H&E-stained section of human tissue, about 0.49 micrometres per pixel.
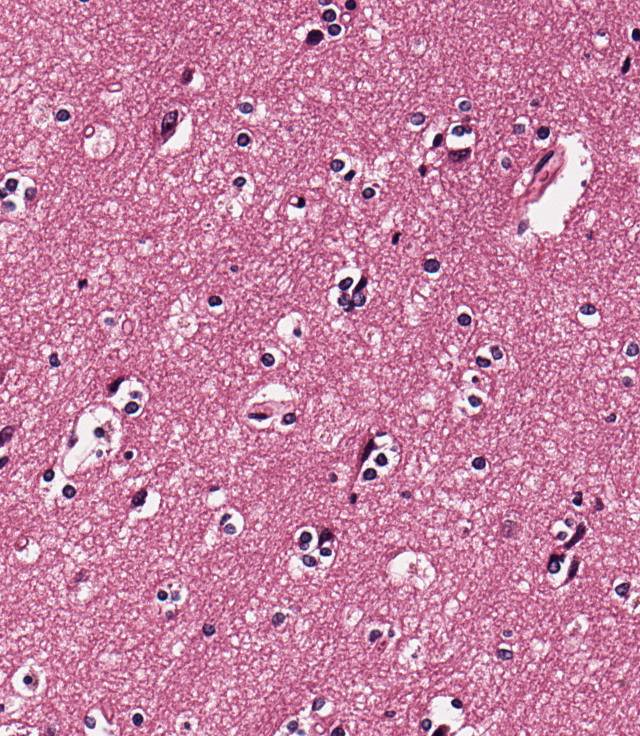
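Cerebral cortex. Most cells appear as small, round, darkly staining nuclei with little visible cytoplasm; many sit within a clear halo. In several places, such as near the centre and lower middle, two to four nuclei cluster within one clear space. Upper right: a small vessel with elongated nuclei in its wall, surrounded by a clear gap.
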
